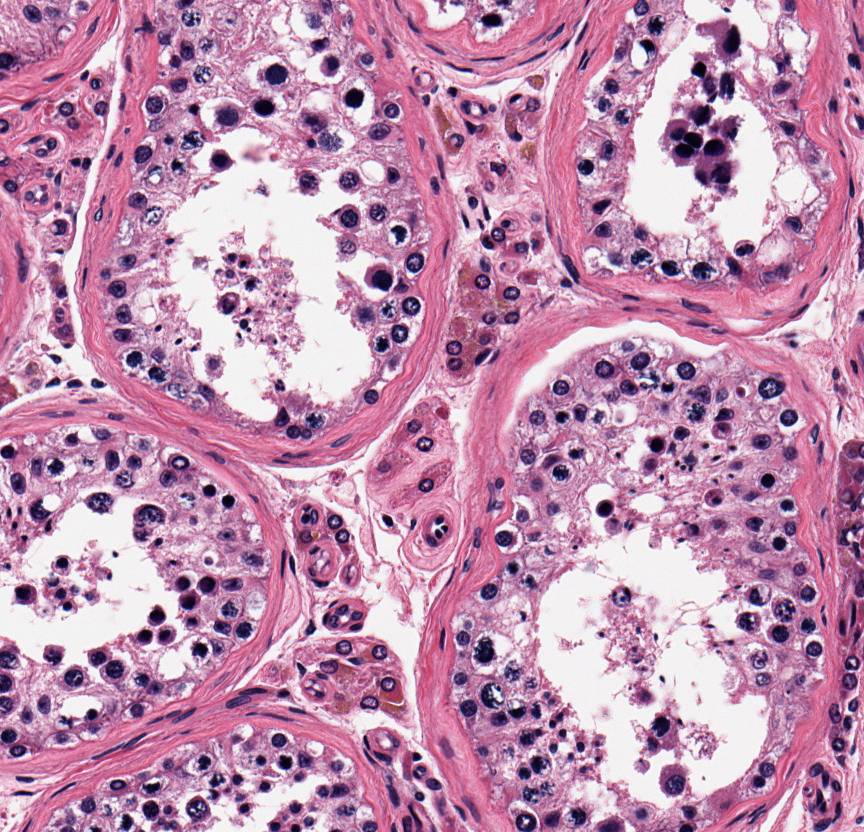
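Testis. Closely packed rounded tubules, cut in cross-section, are separated by narrow interstitial spaces. Each is lined by stratified epithelium several cells deep rather than a single layer. Many lining cells have large round nuclei with coarse, clumped dark chromatin. Small clusters of polygonal cells with abundant eosinophilic cytoplasm and round nuclei lie between the tubules.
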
